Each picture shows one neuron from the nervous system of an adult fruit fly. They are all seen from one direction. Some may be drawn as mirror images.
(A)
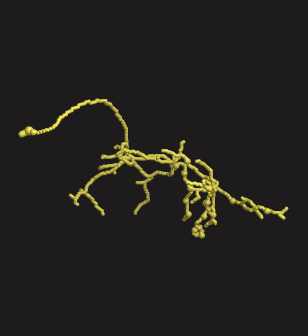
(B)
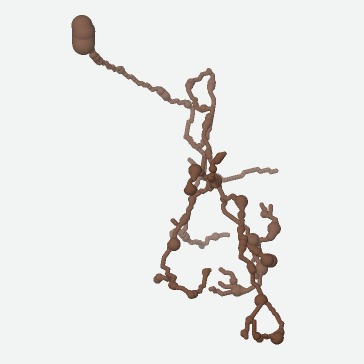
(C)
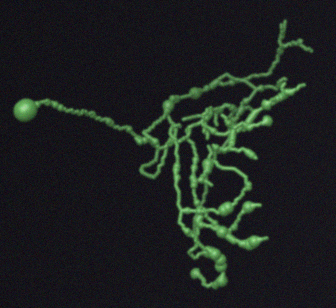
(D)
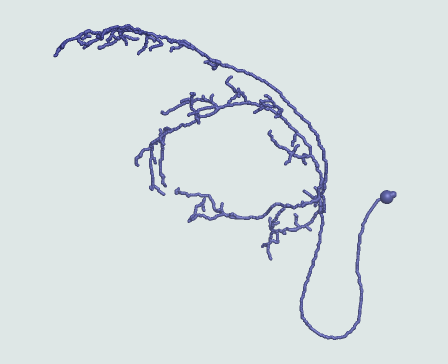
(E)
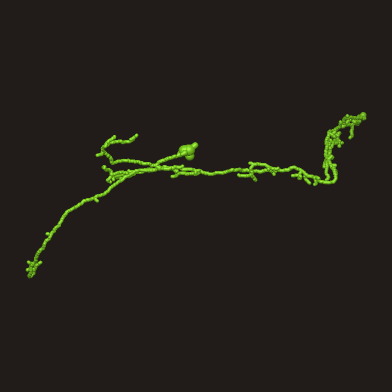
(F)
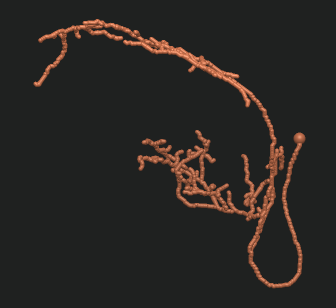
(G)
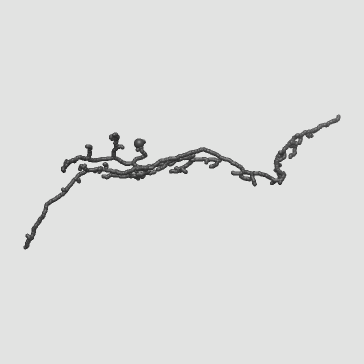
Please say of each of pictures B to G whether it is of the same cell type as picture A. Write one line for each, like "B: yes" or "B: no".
B: yes
C: yes
D: no
E: no
F: no
G: no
